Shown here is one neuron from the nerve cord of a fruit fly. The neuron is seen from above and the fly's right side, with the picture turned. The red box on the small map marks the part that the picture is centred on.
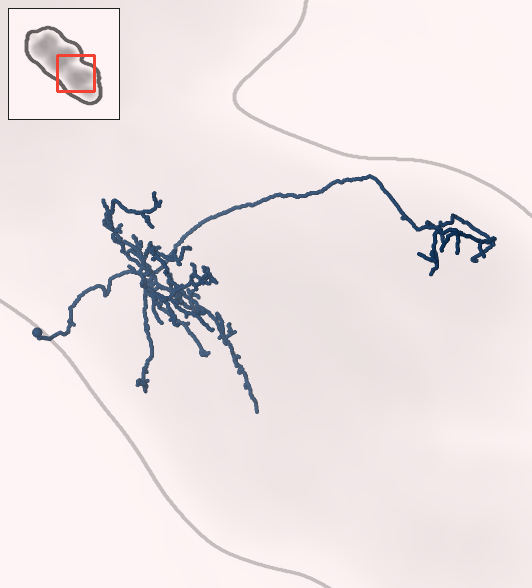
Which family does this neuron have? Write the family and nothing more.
hemilineage 01A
